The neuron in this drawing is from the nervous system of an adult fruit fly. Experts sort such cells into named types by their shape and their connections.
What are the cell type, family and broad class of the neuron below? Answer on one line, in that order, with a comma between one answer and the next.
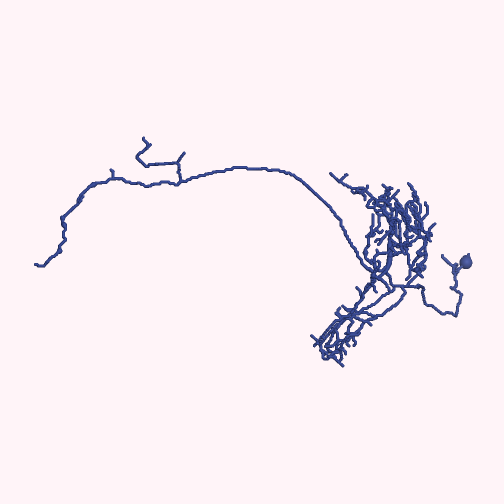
FC2C, class CX, central-brain intrinsic neuron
